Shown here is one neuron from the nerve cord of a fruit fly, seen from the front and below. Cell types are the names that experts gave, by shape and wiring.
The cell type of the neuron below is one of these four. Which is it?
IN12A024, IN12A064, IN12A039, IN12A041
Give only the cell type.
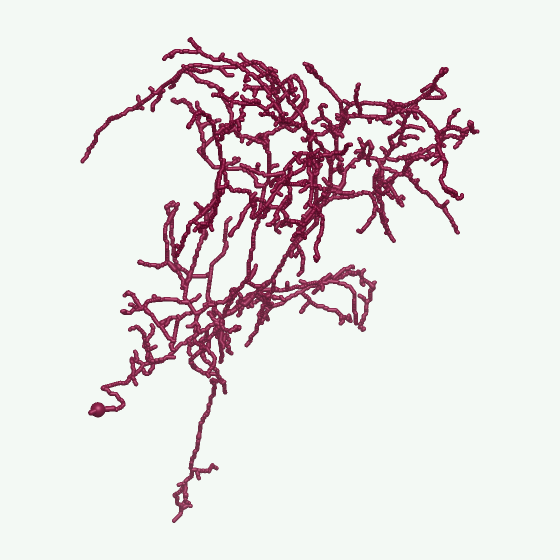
IN12A041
